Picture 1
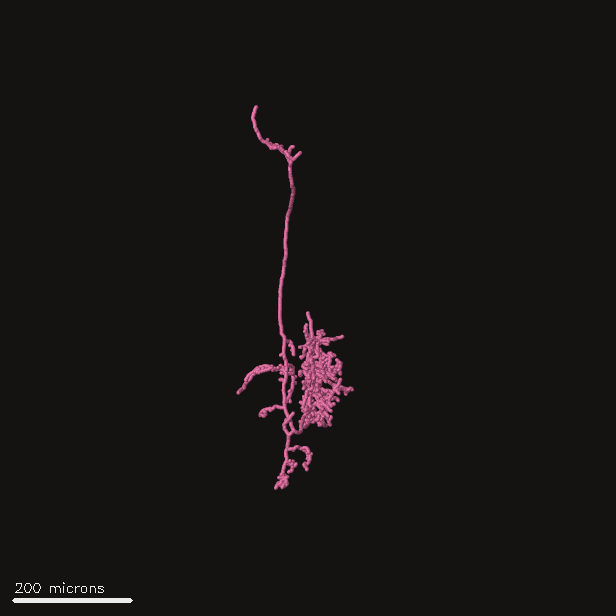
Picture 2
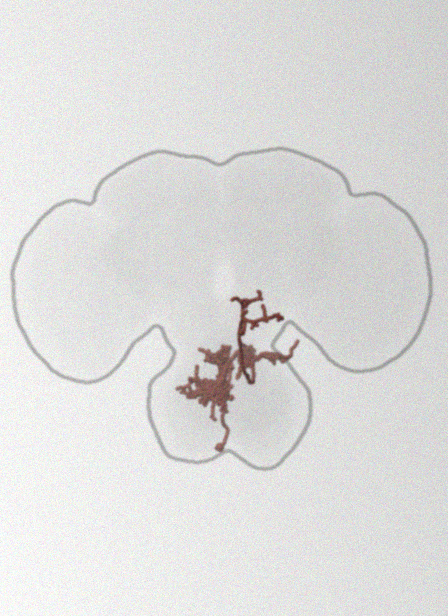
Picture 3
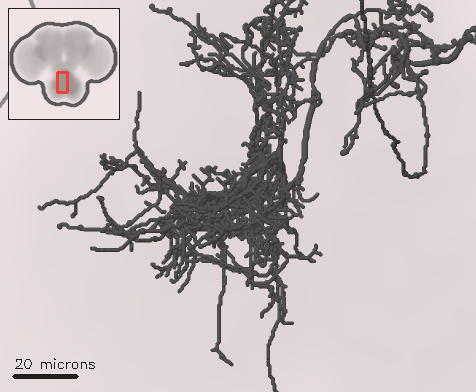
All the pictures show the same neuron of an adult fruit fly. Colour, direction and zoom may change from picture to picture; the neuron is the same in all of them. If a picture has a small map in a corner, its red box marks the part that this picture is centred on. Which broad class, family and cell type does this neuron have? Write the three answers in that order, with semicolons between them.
ascending efferent neuron; hemilineage 06B; EA06B010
